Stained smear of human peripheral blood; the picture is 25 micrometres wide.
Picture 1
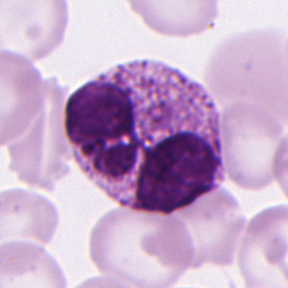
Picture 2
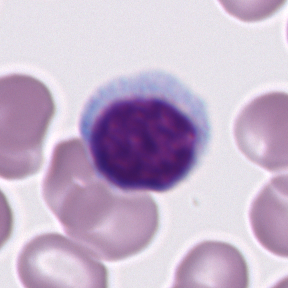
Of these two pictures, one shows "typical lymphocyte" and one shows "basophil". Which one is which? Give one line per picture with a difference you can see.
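Picture 1: basophil. The nucleus is split into three separate lobes.
Picture 2: typical lymphocyte. The nucleus is roundish with no lobes.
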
